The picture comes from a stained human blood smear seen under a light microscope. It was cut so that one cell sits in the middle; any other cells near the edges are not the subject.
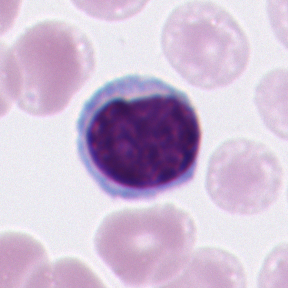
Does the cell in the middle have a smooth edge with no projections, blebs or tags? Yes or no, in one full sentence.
Yes, along its outline the cell is smooth, with no projections.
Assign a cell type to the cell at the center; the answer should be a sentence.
The cell marked by its central position in the crop is a typical lymphocyte.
